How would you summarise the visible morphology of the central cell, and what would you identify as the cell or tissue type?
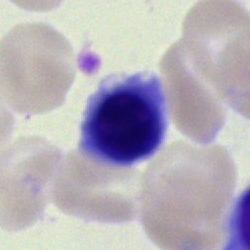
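In outline the cell is roughly round. Most of it is taken up by the nucleus, whose chromatin stains dark purple and appears dense. Small ragged projections mark the top edge of the cell. The cell is an erythroblast.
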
